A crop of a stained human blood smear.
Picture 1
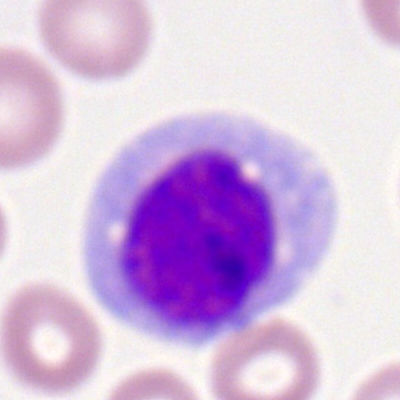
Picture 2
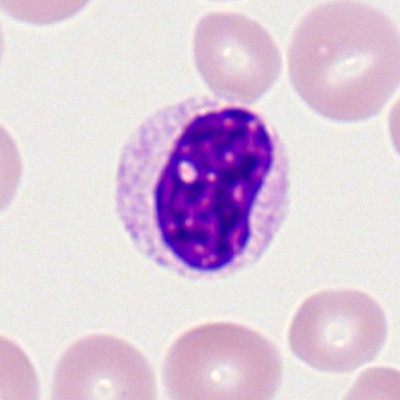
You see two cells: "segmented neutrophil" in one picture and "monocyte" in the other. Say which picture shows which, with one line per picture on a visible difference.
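Picture 1 is a monocyte. No granules are visible in the cytoplasm.
Picture 2 is a segmented neutrophil. The cytoplasm holds many fine pink-purple granules.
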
